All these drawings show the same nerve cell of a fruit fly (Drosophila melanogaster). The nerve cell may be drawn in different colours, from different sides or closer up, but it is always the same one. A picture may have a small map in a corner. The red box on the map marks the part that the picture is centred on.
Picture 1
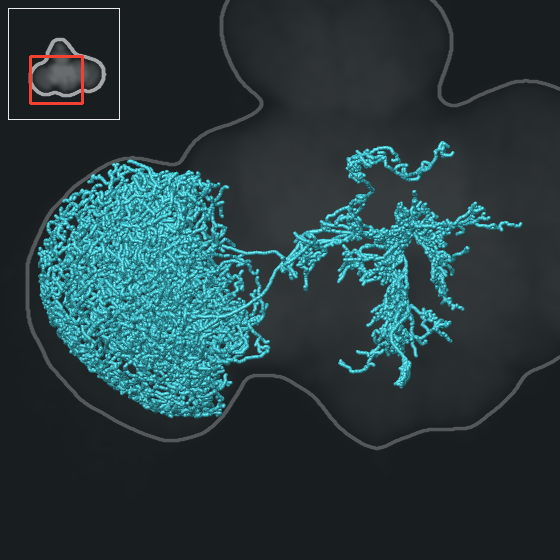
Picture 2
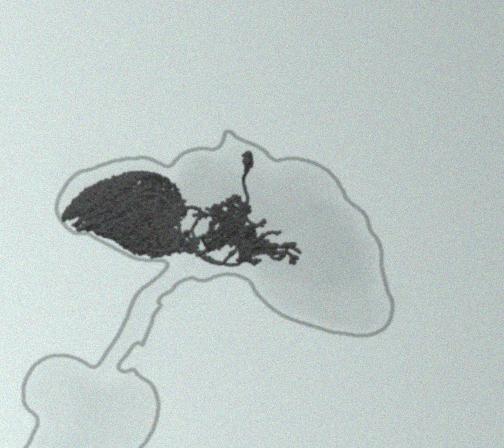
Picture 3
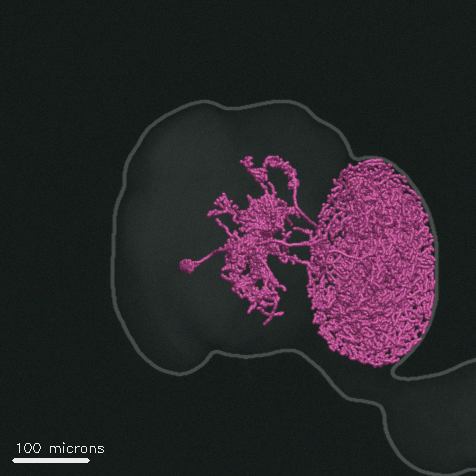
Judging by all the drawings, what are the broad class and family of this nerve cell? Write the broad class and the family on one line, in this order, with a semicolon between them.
visual centrifugal neuron; OA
